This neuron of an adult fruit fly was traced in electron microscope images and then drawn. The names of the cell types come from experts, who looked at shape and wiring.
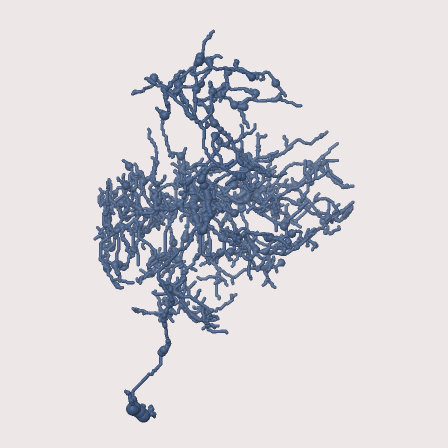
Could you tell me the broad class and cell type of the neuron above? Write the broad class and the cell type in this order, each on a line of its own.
nerve-cord intrinsic neuron
INXXX320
